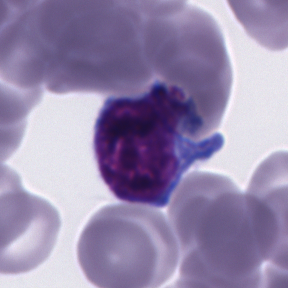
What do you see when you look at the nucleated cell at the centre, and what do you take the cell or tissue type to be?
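The outline is irregular and ragged along the upper right, and a blunt cytoplasmic projection extends to the right. The chromatin is dark purple and coarsely clumped. No vacuoles appear in the cytoplasm. This is a typical lymphocyte.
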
